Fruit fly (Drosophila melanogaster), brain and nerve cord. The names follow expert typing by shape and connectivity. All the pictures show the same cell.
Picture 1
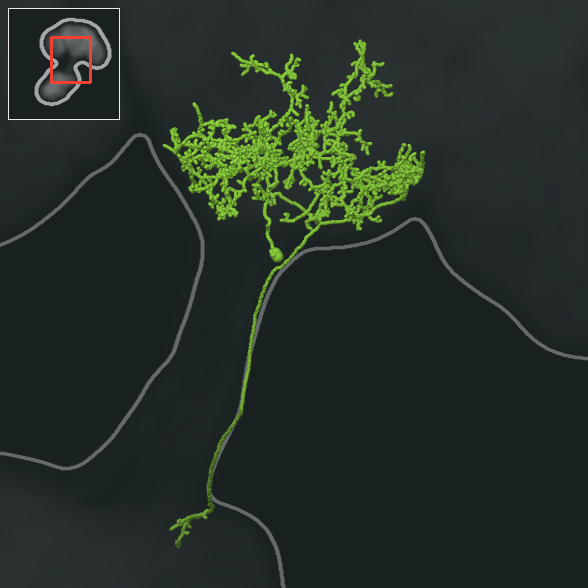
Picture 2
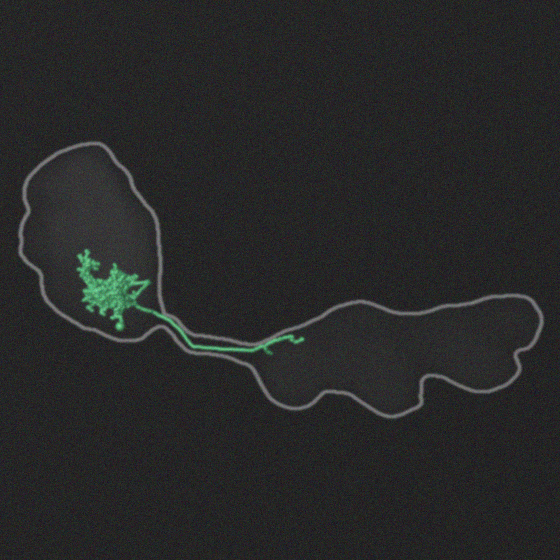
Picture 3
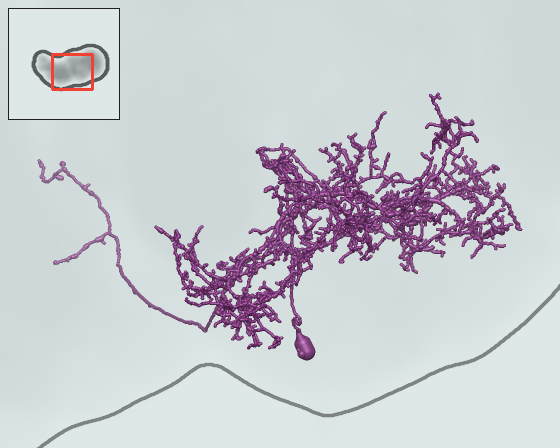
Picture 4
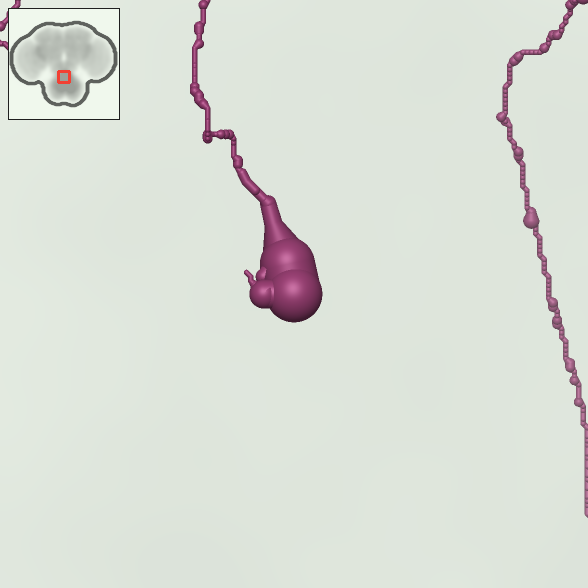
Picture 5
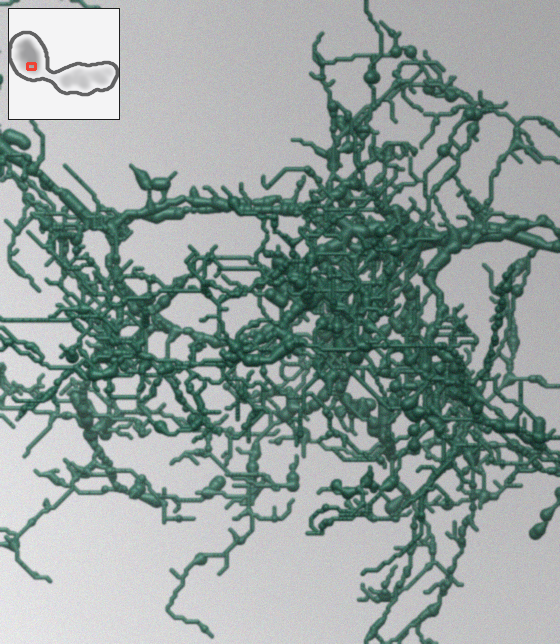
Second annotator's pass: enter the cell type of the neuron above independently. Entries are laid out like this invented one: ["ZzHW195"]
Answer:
["DNge046"]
